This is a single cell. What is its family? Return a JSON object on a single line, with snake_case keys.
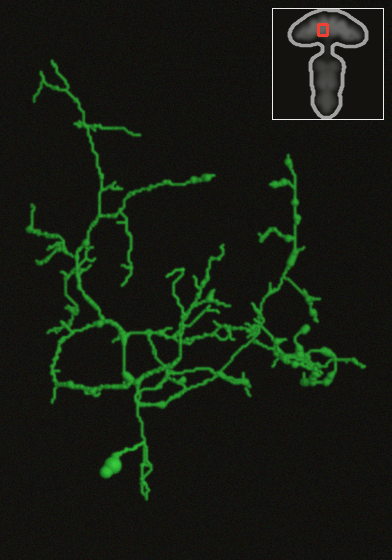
{"family": "hemilineage PSp1"}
